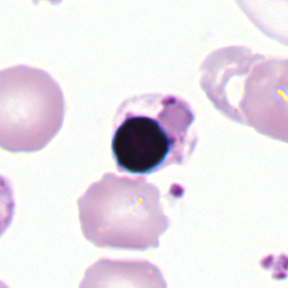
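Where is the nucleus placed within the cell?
Toward the lower left, and no nucleolus is visible in it.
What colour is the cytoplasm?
Pale pinkish-grey.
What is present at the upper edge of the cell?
A small dark purple dot.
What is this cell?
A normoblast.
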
